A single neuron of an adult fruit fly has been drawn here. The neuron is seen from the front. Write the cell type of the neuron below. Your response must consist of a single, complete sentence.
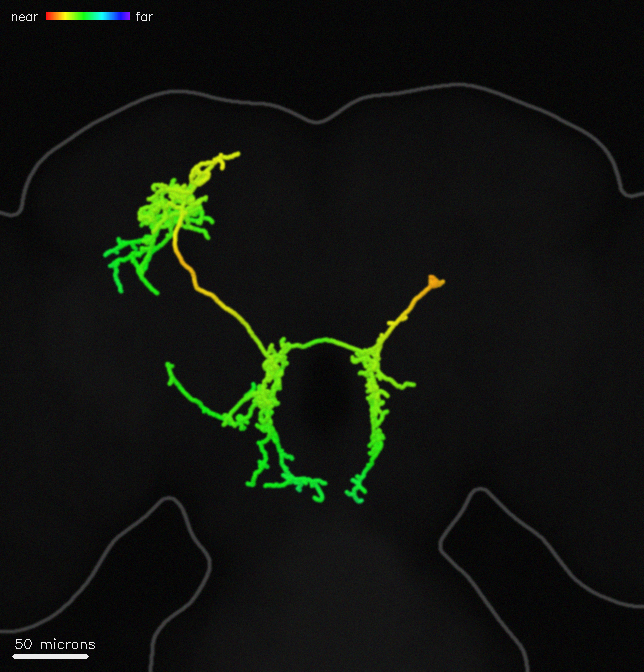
The cell type mAL_m1 is the type of this neuron.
